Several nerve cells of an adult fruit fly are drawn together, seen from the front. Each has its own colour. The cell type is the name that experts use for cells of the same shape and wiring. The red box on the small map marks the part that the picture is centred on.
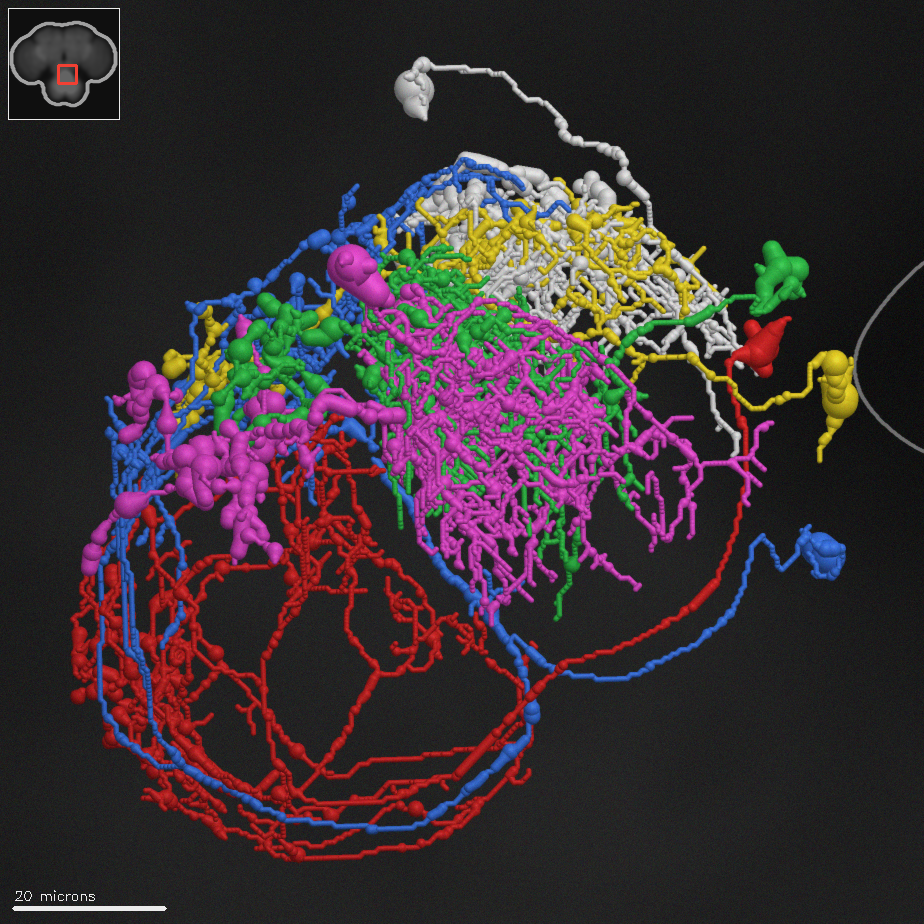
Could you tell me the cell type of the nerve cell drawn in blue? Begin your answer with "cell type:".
cell type: INXXX377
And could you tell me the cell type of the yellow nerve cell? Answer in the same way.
cell type: IN06A098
